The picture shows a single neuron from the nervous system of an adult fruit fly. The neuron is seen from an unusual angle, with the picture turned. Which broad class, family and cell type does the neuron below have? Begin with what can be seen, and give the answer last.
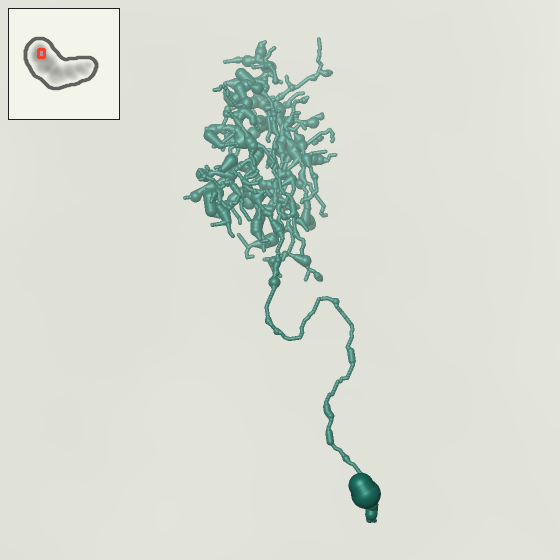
Dozens of branch ends can be seen. As drawn here it is more than twice as tall as it is wide. It is an optic-lobe intrinsic neuron. Its family is LPi. Its cell type is LPi43.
